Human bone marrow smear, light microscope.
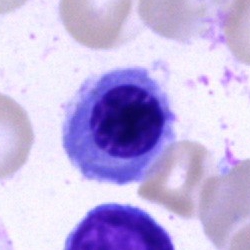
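Erythroblast, the cell in the middle of this stained human bone marrow smear. Its chromatin is dark and gathered into coarse clumps, and no nucleolus can be seen in the nucleus. The cytoplasm is fairly plentiful, stains a strong blue and contains no granules.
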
